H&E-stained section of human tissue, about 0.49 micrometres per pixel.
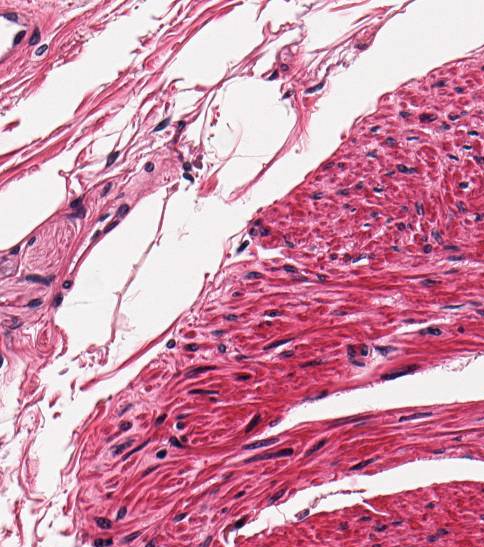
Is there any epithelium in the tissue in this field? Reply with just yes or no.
No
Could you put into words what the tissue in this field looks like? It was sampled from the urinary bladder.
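Compact smooth muscle bundles fill the lower right half, and the upper left is loose connective tissue: wavy pink collagen strands, scattered dark spindle-shaped nuclei. The large upper right bundle is cut across: rounded profiles, dot-like nuclei. Lower bundles are cut lengthwise, slanting toward upper right.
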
